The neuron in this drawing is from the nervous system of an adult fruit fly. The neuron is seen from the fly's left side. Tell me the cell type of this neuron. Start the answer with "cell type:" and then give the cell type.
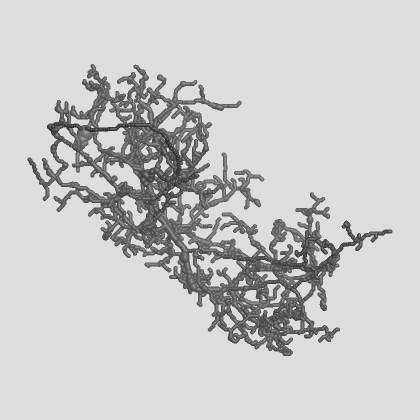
cell type: AVLP153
